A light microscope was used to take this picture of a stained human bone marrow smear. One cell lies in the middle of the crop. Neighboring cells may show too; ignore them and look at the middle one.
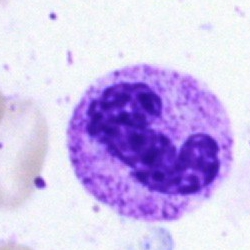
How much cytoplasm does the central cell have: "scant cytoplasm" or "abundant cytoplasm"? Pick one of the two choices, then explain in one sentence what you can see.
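Abundant cytoplasm. The cytoplasm is abundant and pale lilac.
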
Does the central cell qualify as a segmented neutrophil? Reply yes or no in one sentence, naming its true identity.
Yes, in the middle of the crop is a segmented neutrophil.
